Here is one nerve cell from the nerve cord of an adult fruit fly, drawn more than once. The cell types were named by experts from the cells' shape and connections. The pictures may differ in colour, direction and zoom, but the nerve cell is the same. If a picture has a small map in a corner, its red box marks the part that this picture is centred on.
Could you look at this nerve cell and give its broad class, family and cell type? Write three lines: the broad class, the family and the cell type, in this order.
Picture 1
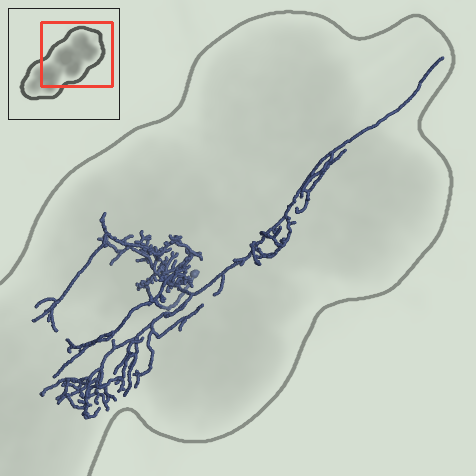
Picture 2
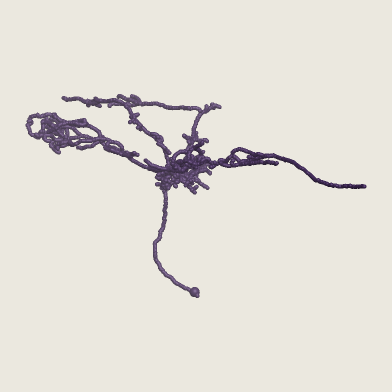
nerve-cord intrinsic neuron
hemilineage 06B
IN06B017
